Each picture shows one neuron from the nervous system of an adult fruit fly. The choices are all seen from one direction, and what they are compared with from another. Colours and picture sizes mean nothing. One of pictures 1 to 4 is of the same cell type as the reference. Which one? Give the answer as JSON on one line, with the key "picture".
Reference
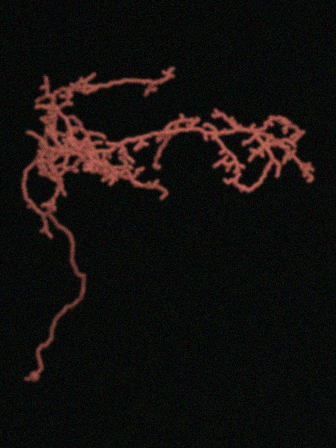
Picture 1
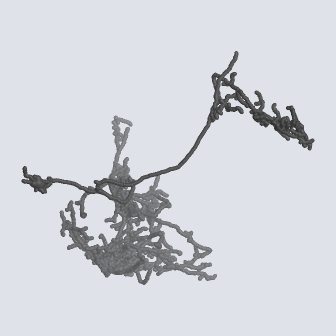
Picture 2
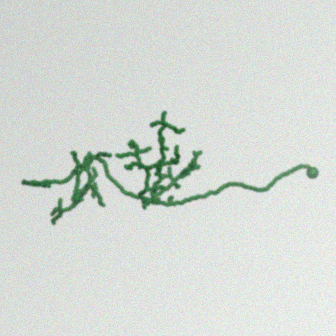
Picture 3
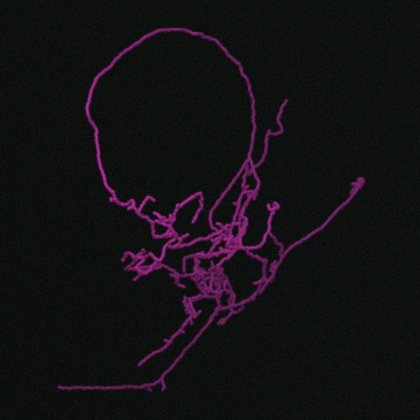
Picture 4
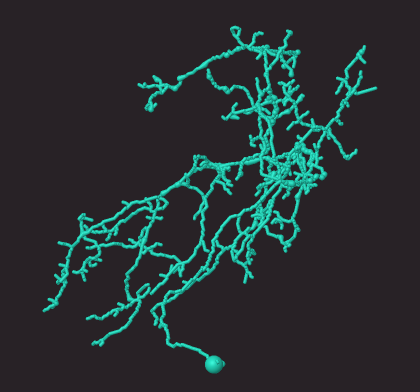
{"picture": 4}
